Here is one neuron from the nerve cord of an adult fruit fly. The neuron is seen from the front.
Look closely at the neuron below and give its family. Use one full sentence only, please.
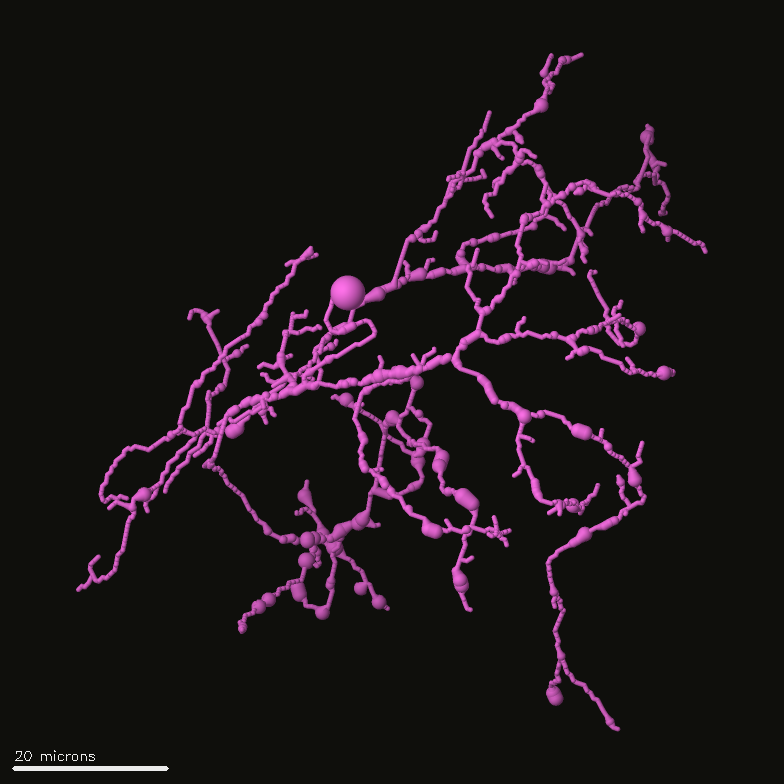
In terms of family, the neuron is hemilineage 09A.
